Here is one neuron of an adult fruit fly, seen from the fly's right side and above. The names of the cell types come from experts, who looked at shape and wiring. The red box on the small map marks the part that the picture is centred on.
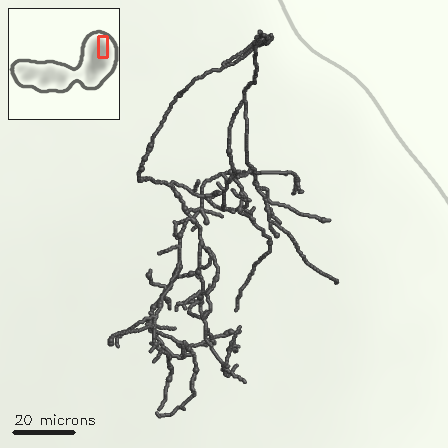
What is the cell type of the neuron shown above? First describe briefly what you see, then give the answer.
From top to bottom in the picture it spans about 130 microns. Dozens of branch ends can be seen. This is a central-brain intrinsic neuron. It is of cell type AVLP055.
